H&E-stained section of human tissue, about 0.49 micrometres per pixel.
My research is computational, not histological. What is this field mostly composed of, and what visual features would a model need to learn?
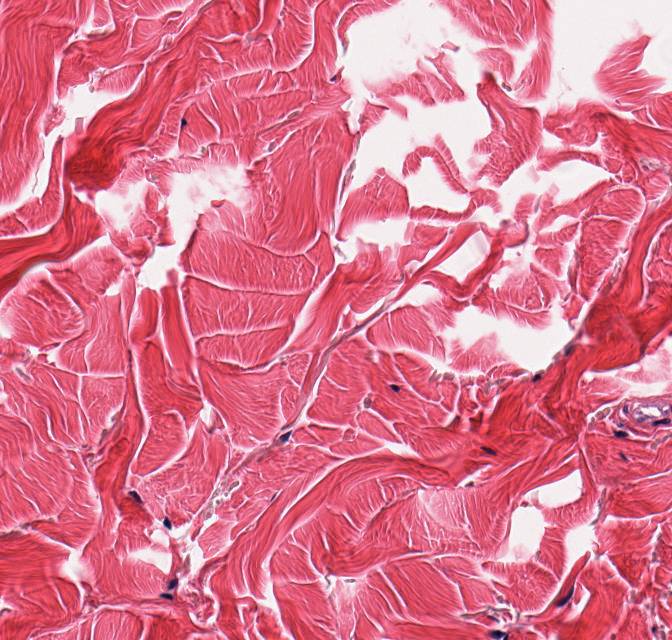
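Dermis is what you see here. Thick eosinophilic fibre bundles run in many directions and interlace right across it.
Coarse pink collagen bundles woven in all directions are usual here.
Between the bundles lie only a few small, dark, elongated nuclei.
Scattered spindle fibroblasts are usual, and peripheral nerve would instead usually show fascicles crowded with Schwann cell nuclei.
Within each bundle the fibres have a fine wavy fibrillar texture, and no fat cells appear anywhere.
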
